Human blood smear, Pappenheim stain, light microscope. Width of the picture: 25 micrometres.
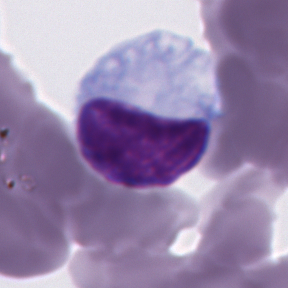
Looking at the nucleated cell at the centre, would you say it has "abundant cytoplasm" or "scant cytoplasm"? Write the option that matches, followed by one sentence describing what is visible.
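Abundant cytoplasm. A generous cap of pale blue cytoplasm fills the upper part of the cell.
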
